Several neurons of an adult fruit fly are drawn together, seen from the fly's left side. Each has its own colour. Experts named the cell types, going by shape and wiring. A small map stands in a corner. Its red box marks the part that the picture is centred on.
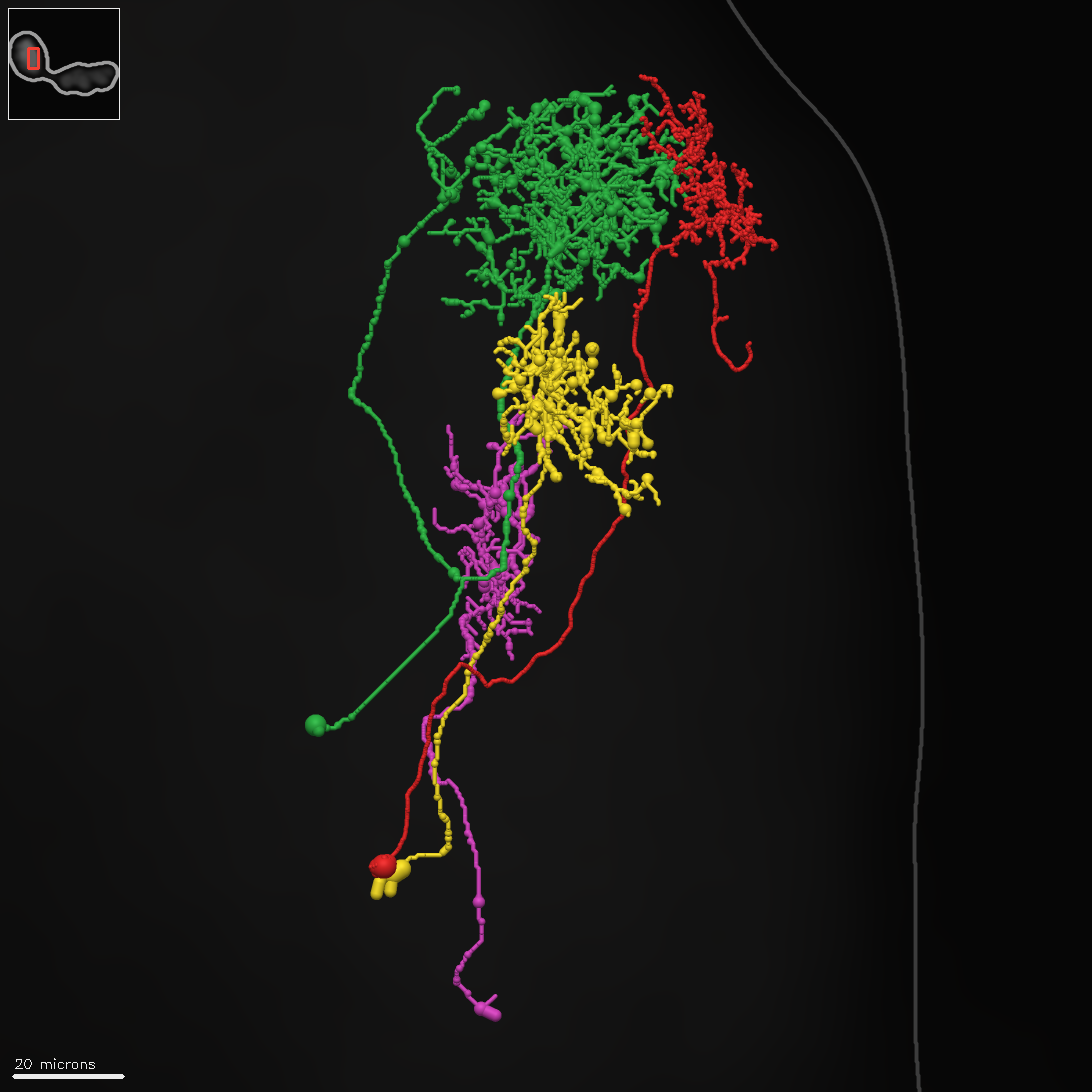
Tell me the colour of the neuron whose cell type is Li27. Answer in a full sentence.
The colour is magenta.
